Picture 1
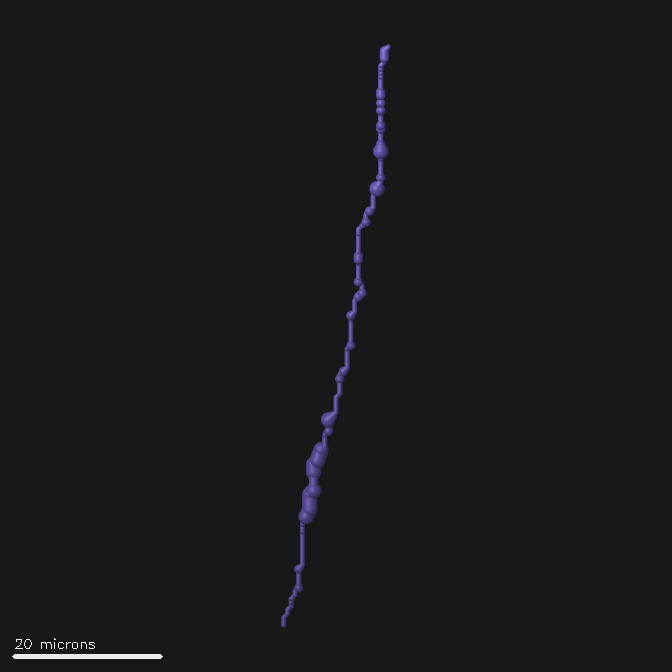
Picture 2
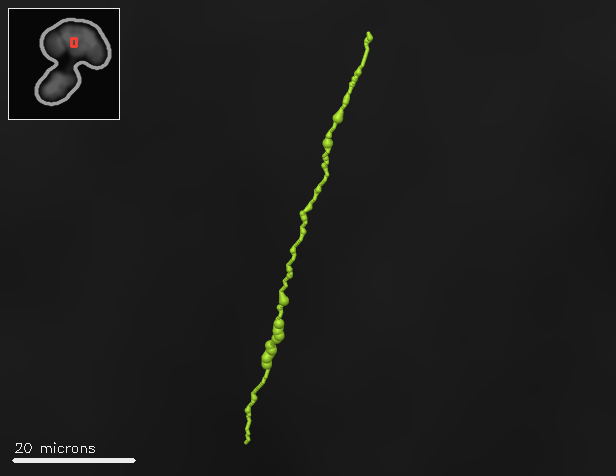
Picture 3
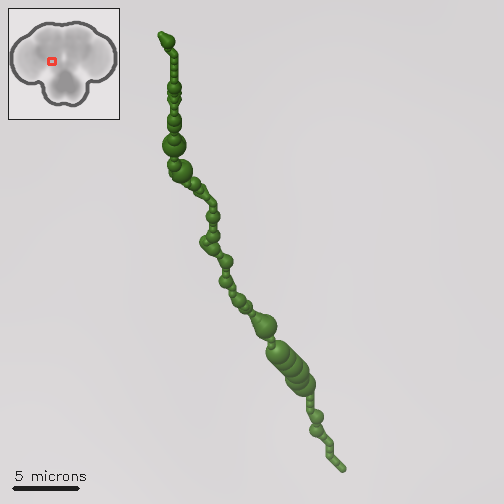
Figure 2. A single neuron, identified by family: class mechanosensory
